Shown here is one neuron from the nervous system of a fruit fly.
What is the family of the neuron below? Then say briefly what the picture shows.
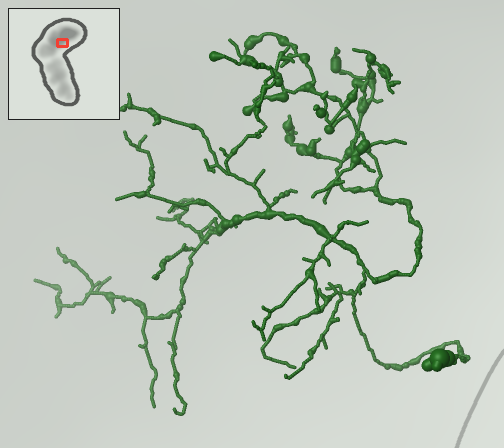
The family is hemilineage SLPpm1. This is a central-brain intrinsic neuron. Its cell body lies at the lower right of the picture. Dozens of branch ends can be seen.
